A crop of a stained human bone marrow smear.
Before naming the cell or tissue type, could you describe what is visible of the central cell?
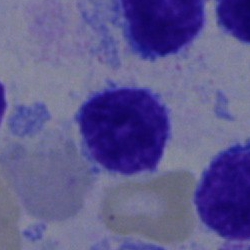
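Roughly round, this one, though the edge is slightly irregular and fuzzy rather than sharply smooth. Its nucleus takes up nearly the whole cell, and the chromatin is a deep purple-blue all through. So it's a lymphocyte.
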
